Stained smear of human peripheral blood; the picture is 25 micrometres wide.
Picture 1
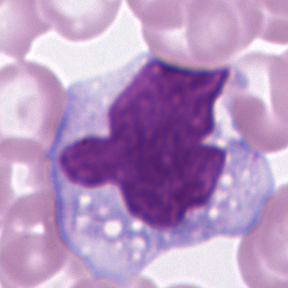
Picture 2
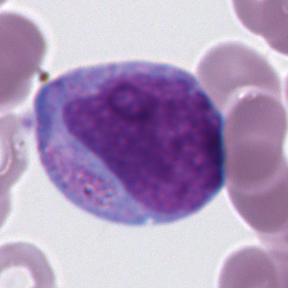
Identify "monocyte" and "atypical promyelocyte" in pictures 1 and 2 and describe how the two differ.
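Picture 1: monocyte. Picture 2: atypical promyelocyte. Picture 1 cytoplasm is pale greyish-blue, with no coarse dark granules.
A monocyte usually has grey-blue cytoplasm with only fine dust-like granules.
Picture 1 outline is irregular and wavy, not smoothly round. Picture 2 outline is smooth and rounded, with no surface projections. Picture 2 nucleus is a single unlobed mass lying toward the right of the cell, with one rounded nucleolus in its upper part.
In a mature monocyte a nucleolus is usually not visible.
Picture 2 cytoplasm is blue, forming a broad rim on the left and only a thin rim on the right, with a paler band along the lower-left edge of the nucleus.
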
